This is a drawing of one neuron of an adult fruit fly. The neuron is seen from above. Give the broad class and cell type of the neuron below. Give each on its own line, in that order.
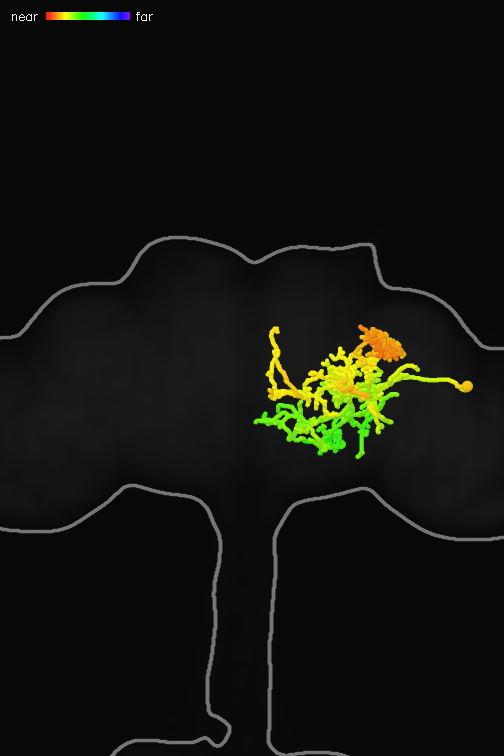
central-brain intrinsic neuron
CL003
